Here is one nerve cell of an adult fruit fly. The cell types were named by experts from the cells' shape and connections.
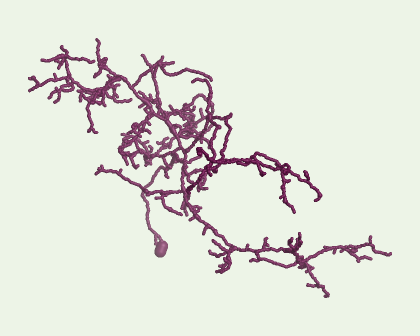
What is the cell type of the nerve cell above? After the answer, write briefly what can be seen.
The cell type is AVLP168. It is a central-brain intrinsic neuron. The cell body is at the bottom of the picture. The picture shows dozens of branch ends.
